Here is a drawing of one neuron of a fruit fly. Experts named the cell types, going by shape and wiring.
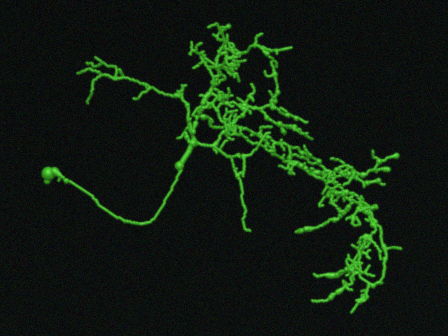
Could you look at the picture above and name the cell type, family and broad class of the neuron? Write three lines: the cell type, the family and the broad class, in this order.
CL245
hemilineage CLp1
central-brain intrinsic neuron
